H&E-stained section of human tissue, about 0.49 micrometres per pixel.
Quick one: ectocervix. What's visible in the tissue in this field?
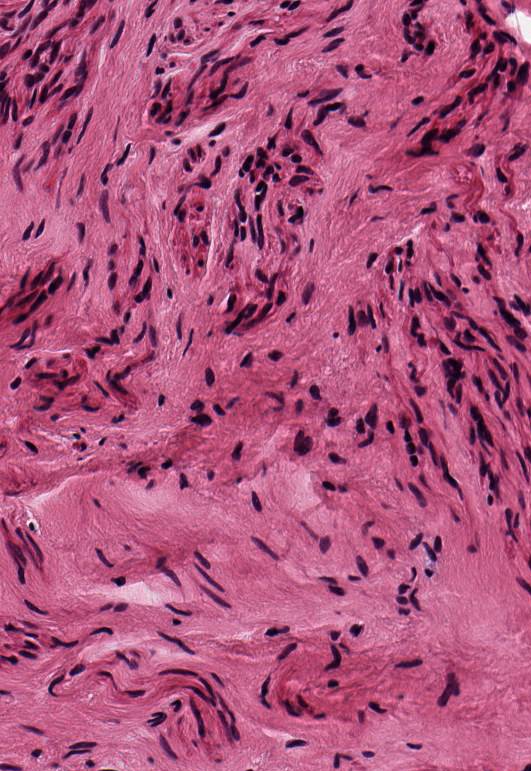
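Dark, slender, elongated nuclei here, and many of them have tapered or wavy ends. You can't separate the spindle cells' borders and cytoplasm from the pink fibres around them. The stroma itself is dense, eosinophilic, wavy collagen. And there are no fat cells anywhere in the field.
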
